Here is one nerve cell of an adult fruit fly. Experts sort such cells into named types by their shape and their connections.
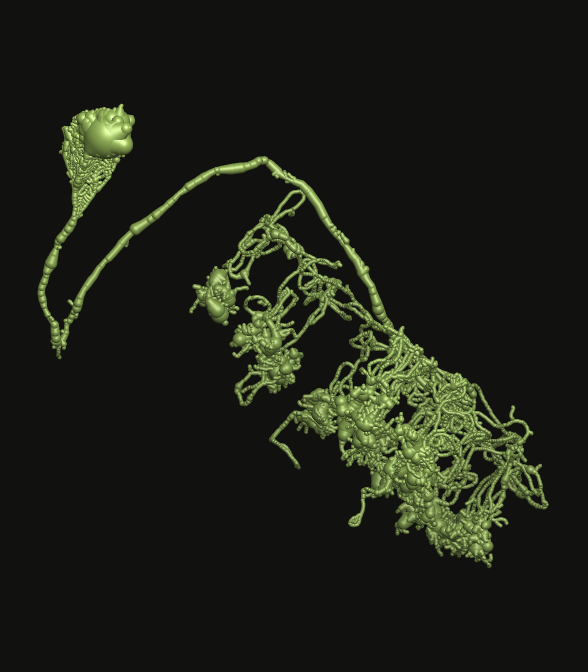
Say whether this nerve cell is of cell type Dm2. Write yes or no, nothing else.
no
